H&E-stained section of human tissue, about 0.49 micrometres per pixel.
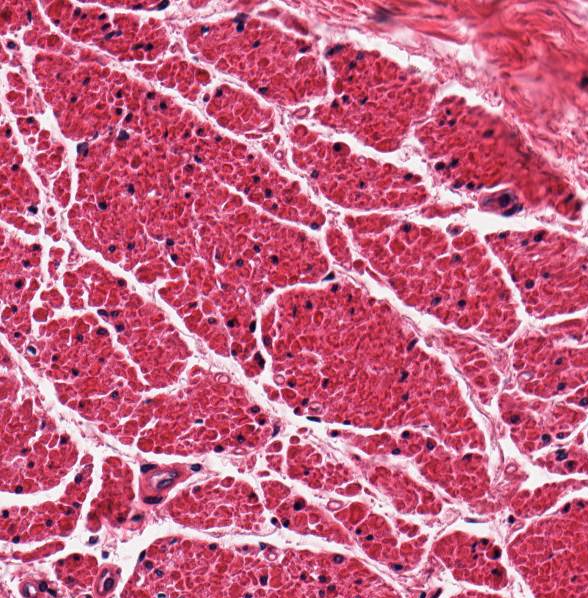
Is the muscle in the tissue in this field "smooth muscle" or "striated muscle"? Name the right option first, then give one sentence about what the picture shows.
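Smooth muscle. In most of the field the smooth muscle cells are cut across, appearing as small polygonal profiles.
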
